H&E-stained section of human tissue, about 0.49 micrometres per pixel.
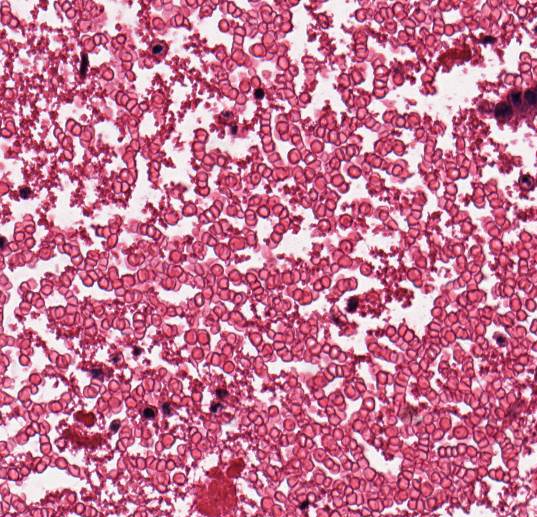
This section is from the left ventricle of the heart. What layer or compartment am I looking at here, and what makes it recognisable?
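What I'm looking at is blood in a vessel or clot. Loosely packed red blood cells fill the whole field without organised tissue architecture or epithelium, with a few small round dark nuclei lying singly and small irregular white gaps between groups.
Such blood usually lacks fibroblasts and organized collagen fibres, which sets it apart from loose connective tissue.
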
